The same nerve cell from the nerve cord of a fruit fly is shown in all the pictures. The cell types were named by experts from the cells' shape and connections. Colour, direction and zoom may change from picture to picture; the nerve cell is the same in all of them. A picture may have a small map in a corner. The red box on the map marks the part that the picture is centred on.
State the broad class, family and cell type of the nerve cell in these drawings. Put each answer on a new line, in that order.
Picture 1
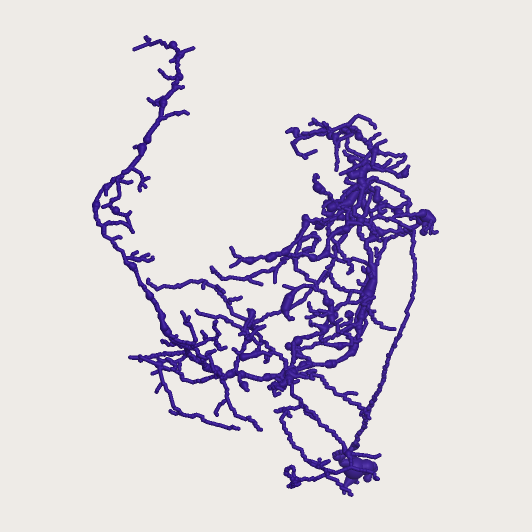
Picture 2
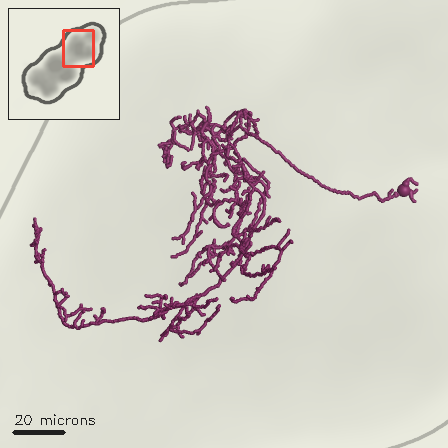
nerve-cord intrinsic neuron
hemilineage 14A
IN14A020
